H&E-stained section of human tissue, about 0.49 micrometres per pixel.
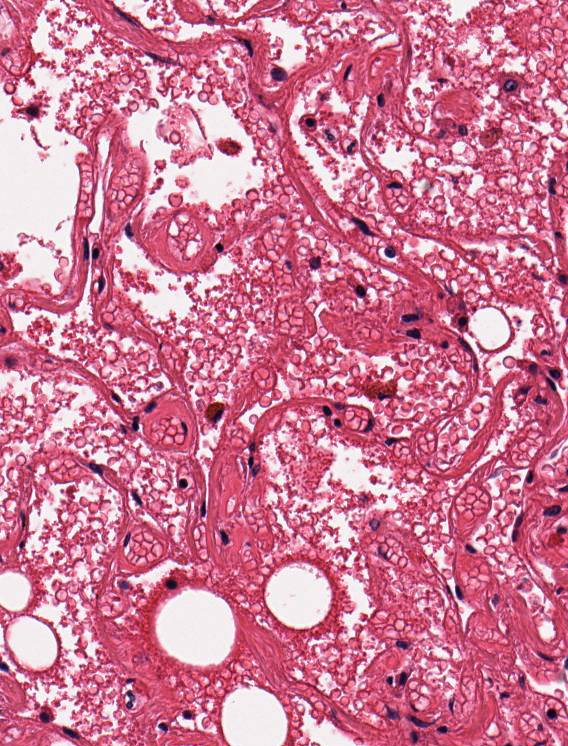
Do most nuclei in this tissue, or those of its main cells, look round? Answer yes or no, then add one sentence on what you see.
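No. The nuclei in the septa are small, dark and mostly elongated.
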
